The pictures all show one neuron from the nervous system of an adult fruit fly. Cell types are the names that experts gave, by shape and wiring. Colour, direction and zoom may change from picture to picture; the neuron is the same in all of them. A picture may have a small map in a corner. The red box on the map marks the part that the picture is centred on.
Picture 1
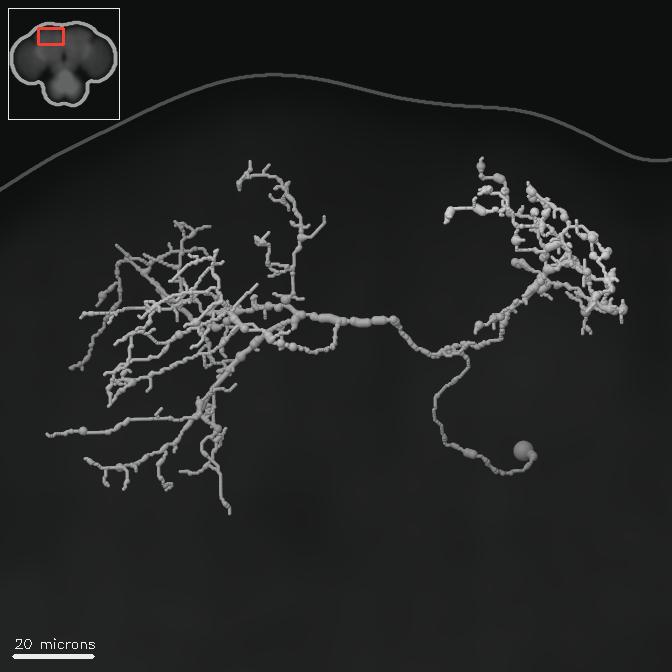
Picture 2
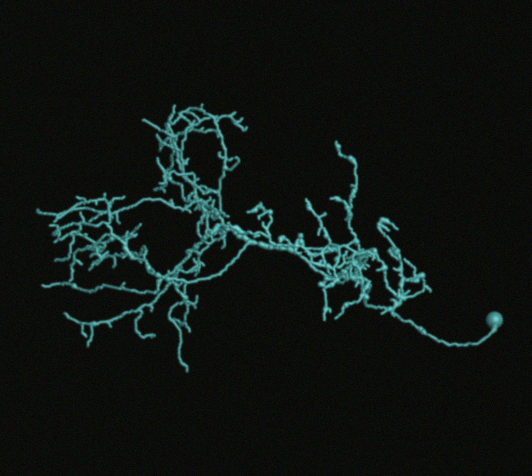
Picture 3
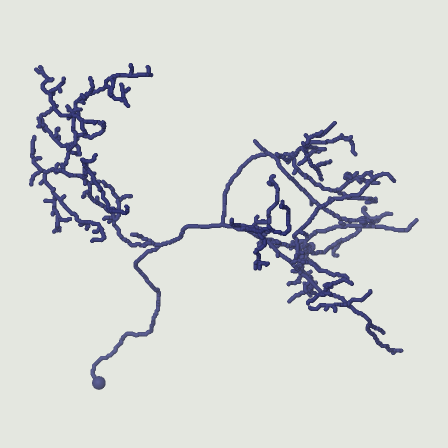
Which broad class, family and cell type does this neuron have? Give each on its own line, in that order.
central-brain intrinsic neuron
hemilineage DM4_dorsal
SMP389_c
